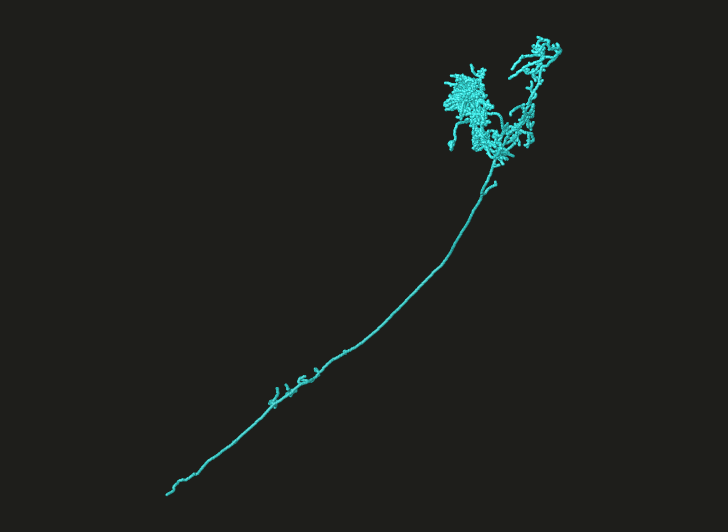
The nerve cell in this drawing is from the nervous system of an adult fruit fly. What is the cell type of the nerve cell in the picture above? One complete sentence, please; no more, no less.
The nerve cell belongs to cell type DNp104.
